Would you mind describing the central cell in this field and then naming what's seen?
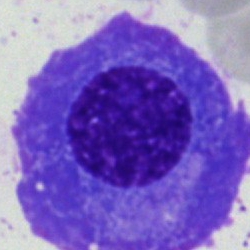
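Start with the cytoplasm, which is a deep violet-blue. Right around the nucleus it turns paler, so look for that lighter zone. You won't find any distinct granules in the cytoplasm. Small purple specks lie scattered in the background around the cell. This is a plasma cell.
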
